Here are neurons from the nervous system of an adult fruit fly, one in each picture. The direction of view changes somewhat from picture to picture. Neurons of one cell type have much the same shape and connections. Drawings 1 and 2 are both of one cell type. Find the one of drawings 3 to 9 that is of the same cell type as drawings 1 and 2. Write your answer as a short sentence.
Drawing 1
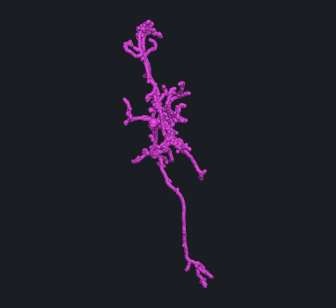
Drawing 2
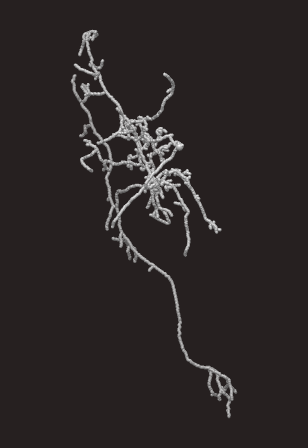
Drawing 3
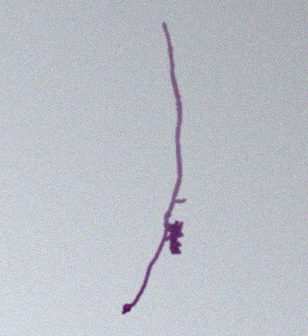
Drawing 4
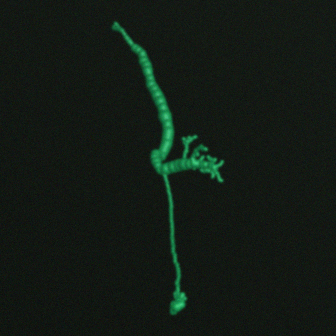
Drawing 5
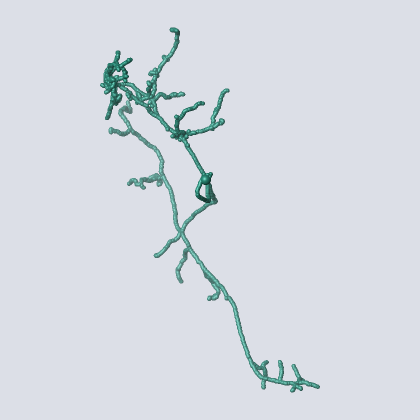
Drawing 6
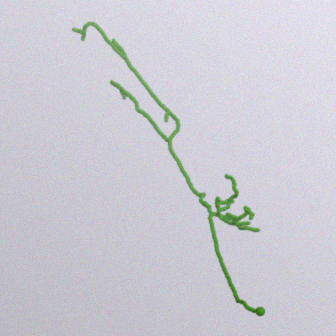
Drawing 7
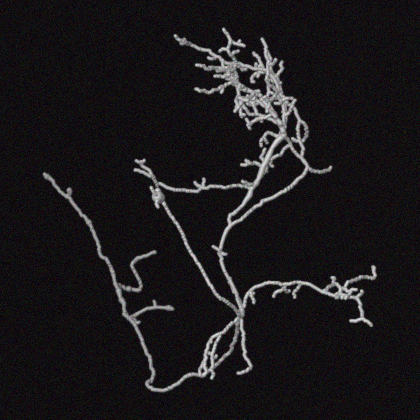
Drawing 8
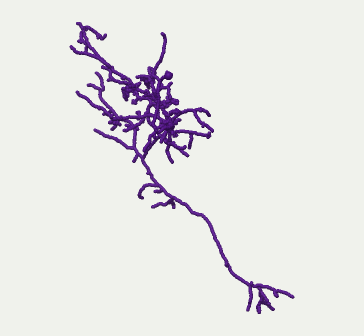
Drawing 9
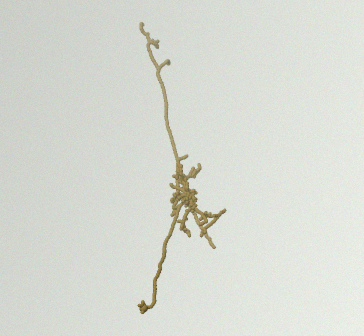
Drawing 8 is of the same cell type.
